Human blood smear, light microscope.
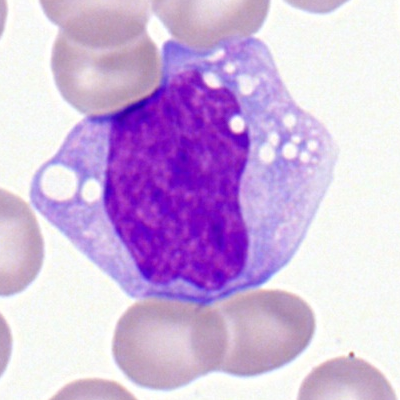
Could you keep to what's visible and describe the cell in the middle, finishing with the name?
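Note the outline first: irregular and angular, with several blunt corners. The nucleus is one irregular mass, not divided into separate lobes. Up in the upper right of the cytoplasm, several small round clear vacuoles cluster together, and there are no coarse dark granules. So, a monocyte.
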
